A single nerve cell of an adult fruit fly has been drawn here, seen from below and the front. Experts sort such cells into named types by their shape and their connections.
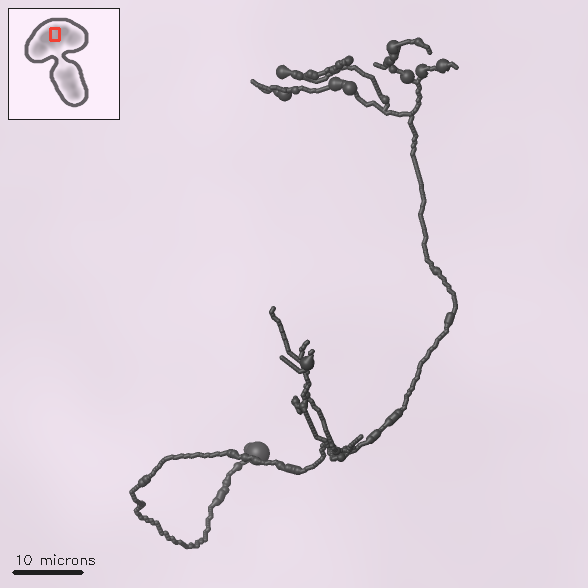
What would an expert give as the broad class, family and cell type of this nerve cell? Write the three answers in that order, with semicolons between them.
central-brain intrinsic neuron; class CX; vDeltaA_b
